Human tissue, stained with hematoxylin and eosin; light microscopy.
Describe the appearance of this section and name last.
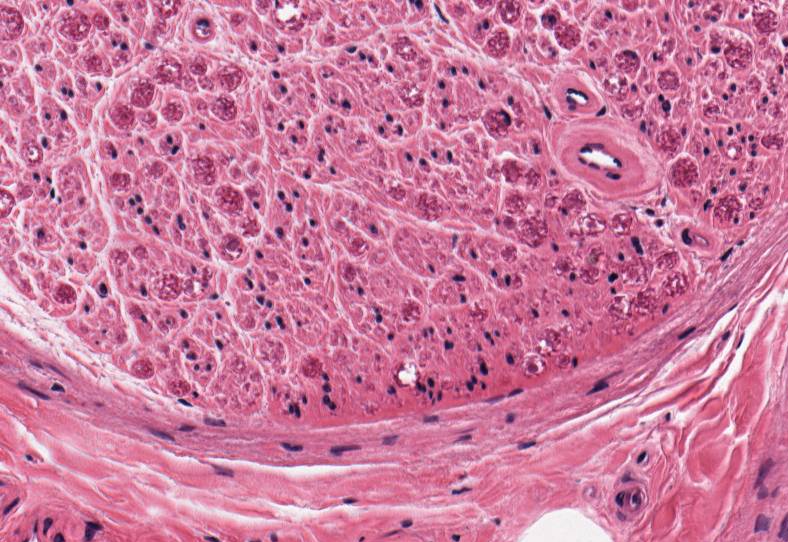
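Look first at the large rounded compartment filling the upper two-thirds; its curved lower border sweeps across the lower field. A thin layered band of flattened cells bounds it below, with elongated dark nuclei following the curve. It is packed with small rounded pink profiles, finely speckled inside. Beneath lies dense pink fibrous tissue in wavy bundles roughly parallel to the border. This is tibial nerve.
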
